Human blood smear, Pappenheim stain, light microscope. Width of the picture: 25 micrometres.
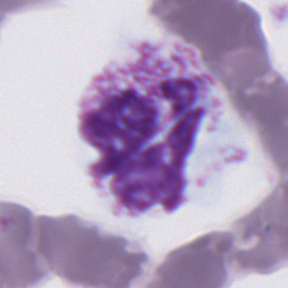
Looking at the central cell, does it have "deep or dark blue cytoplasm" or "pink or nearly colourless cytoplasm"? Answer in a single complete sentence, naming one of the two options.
Free of blue and grey, the cytoplasm of this cell is pink, salmon or nearly clear.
